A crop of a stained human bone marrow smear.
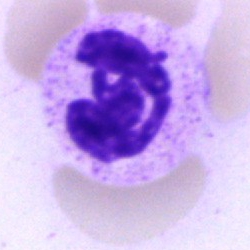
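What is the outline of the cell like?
Round and smooth.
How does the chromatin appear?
Dark purple and coarsely clumped.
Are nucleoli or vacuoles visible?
No; neither nucleoli in the nucleus nor vacuoles in the cytoplasm are seen.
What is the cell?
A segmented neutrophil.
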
